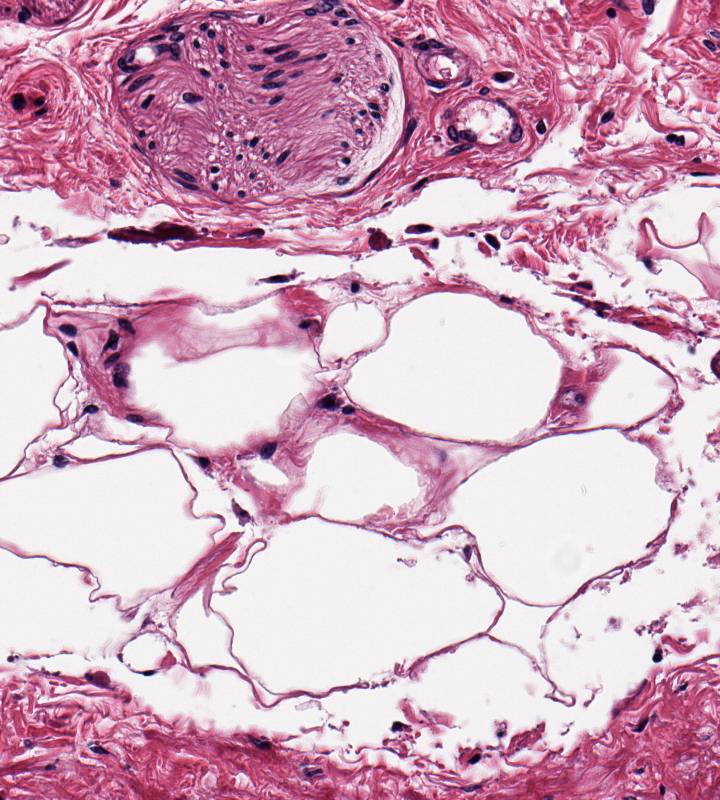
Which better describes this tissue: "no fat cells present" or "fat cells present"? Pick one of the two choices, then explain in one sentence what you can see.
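Fat cells present. A band of fat cells runs across the middle of the field, with dense pink connective tissue above it and below it.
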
